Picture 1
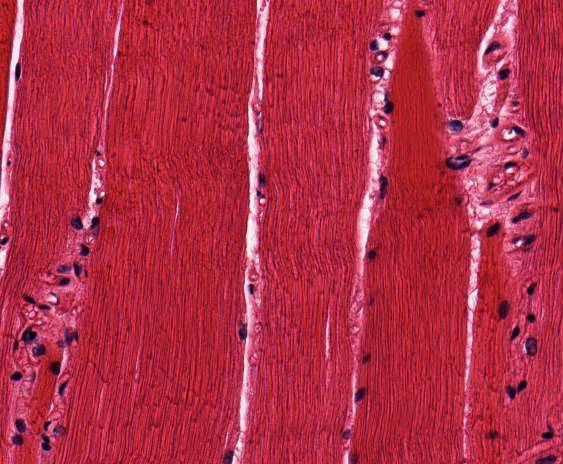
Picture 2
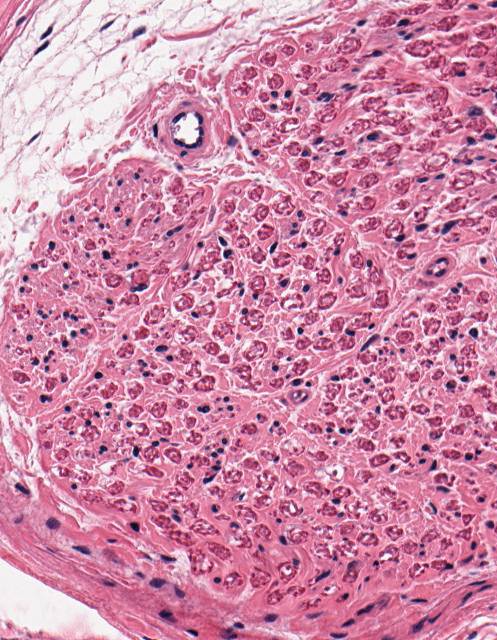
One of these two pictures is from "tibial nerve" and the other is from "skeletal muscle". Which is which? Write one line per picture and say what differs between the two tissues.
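Picture 1 – skeletal muscle. Broad, deep-red fibres run side by side from top to bottom of the field.
Picture 2 – tibial nerve. Most of the field is filled by a large rounded bundle of closely packed small fibres cut in cross section.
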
